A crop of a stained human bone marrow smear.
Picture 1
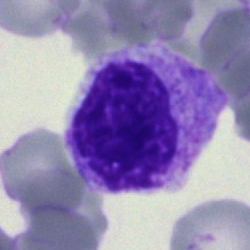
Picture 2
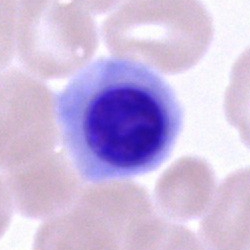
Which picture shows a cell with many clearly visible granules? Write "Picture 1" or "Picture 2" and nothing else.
Picture 1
